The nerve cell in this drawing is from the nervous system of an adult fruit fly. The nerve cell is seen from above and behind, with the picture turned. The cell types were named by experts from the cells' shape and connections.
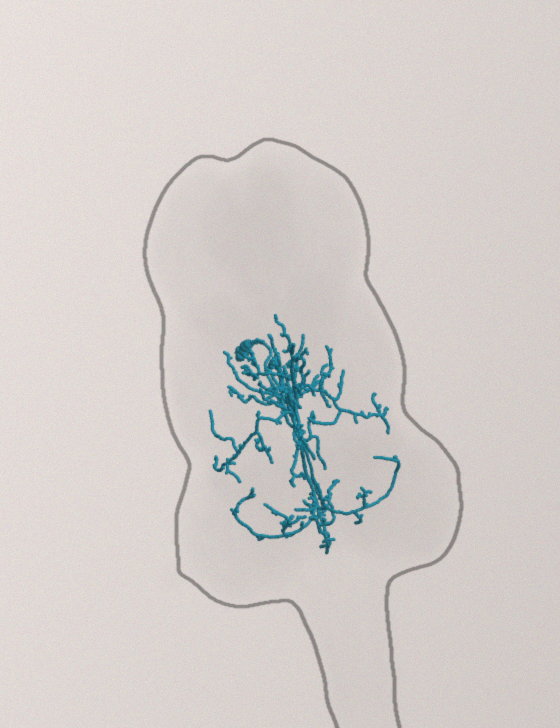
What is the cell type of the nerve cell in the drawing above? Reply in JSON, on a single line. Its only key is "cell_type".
{"cell_type": "FMRFa_Tv"}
